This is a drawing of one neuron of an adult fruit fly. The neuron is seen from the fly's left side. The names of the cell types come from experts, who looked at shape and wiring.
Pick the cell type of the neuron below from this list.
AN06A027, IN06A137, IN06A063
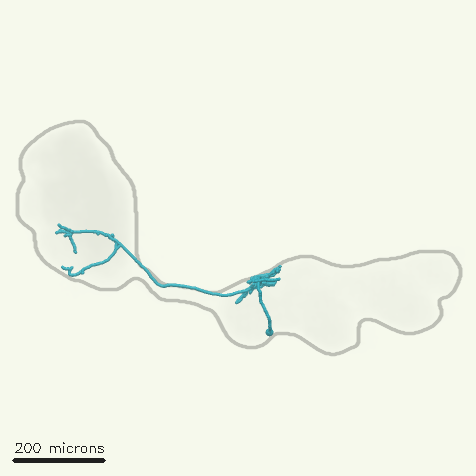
AN06A027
